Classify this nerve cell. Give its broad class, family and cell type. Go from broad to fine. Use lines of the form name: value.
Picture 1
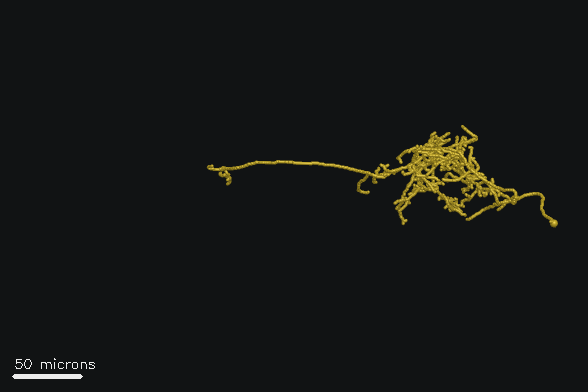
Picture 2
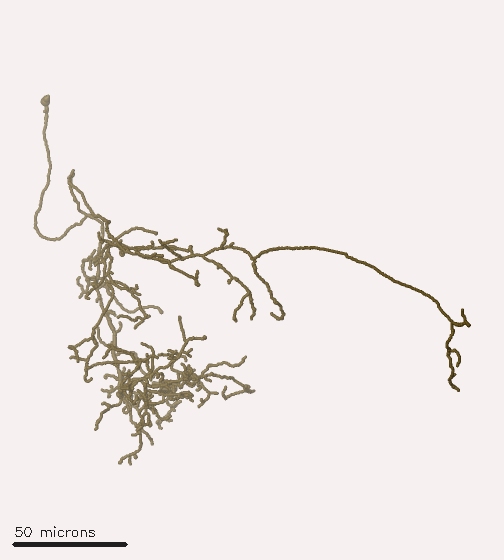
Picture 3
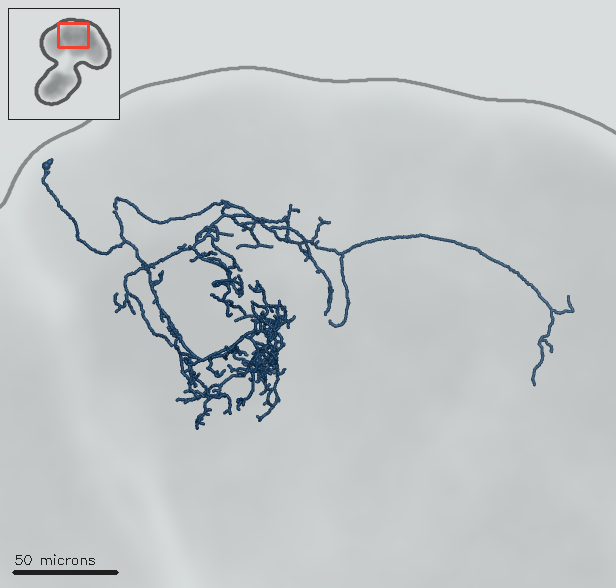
broad class: central-brain intrinsic neuron
family: hemilineage LHl1
cell type: AVLP734m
